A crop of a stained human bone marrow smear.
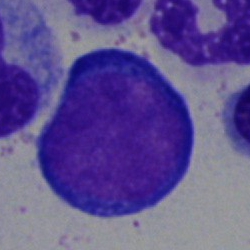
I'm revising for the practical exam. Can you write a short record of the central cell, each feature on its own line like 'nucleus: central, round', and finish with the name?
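Nucleus: nearly fills the whole cell
Cytoplasm: thin deep-blue rim around the nucleus
Chromatin: fine, evenly spread
Outline: rounded, flattened at the upper left
Cell: proerythroblast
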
